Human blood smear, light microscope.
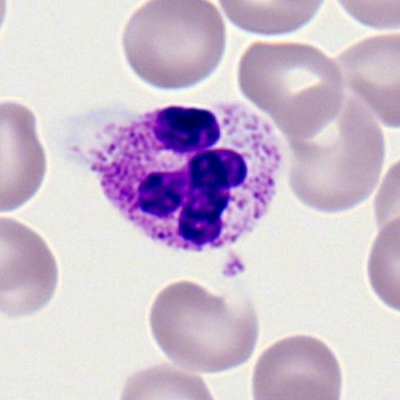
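Segmented neutrophil, stained human blood smear, light microscopy. Its chromatin is dense and dark purple. Plentiful pale pinkish-lilac cytoplasm carries many small purplish-pink granules, which do not hide the outline of the nuclear lobes.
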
